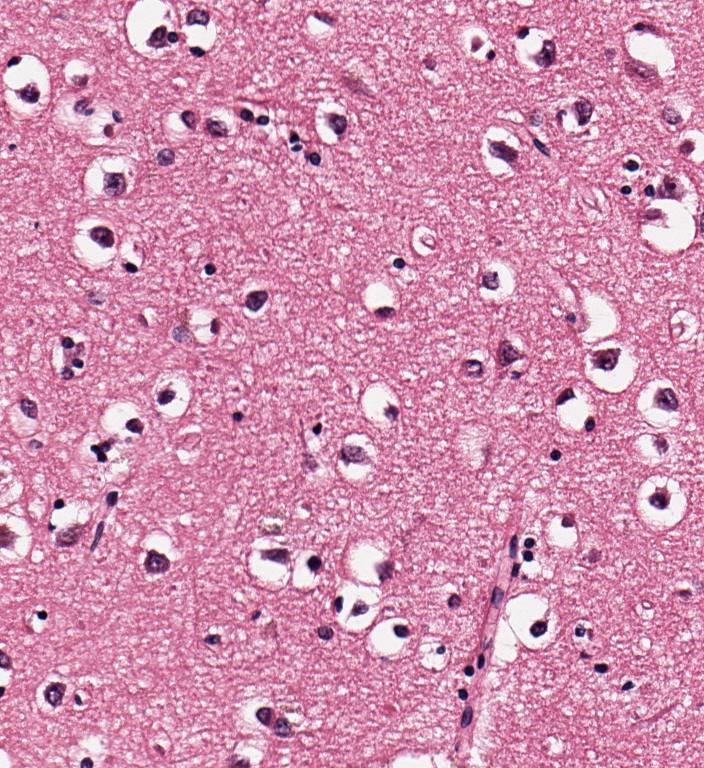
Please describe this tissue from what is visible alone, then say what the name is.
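The whole field is a finely granular pink feltwork with cells scattered singly rather than grouped into units. No epithelium, glands or fat cells are present. In the lower centre, a narrow capillary lined by elongated dark nuclei runs diagonally from the bottom edge up toward the right. The tissue is cerebral cortex.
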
